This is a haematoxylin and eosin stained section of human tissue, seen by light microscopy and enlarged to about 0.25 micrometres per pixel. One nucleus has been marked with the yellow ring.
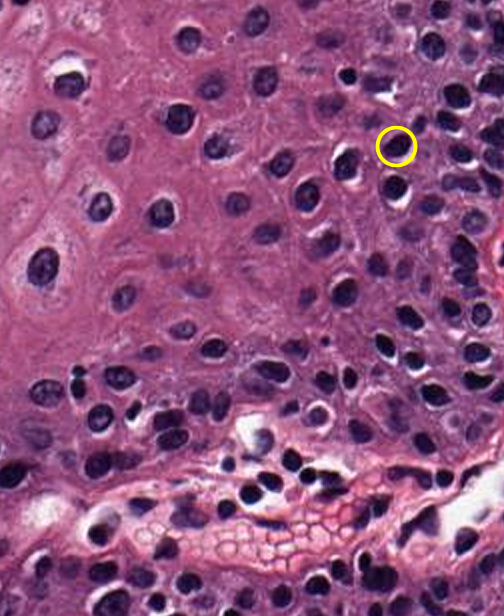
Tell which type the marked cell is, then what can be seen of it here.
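The marked nucleus belongs to a squamous epithelial cell. The nucleus is small, oval and evenly very dark, with no inner detail visible. A narrow clear crescent-shaped space lies against one side of the nucleus. The cell lies among crowded cells with similarly dark, small nuclei, many also with clear crescents, in contrast to the larger, paler-nucleated cells with more pink cytoplasm toward the upper left of the field.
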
